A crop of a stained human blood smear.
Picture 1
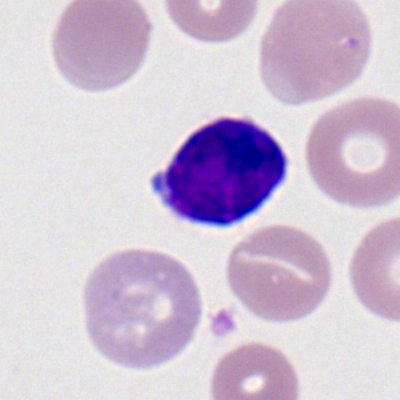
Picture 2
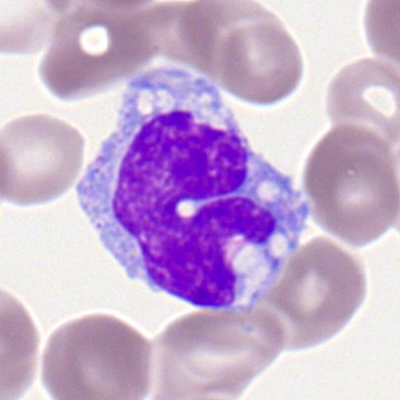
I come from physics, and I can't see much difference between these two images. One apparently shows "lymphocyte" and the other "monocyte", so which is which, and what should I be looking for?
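Of the two, picture 2 holds the monocyte and picture 1 the lymphocyte. Outline first: in picture 1 a slightly angular oval, in picture 2 irregular and somewhat angular, so neither is smoothly round. Nucleus next: in picture 1 it fills almost the whole cell, with dark purple, densely clumped chromatin. Nucleoli: none can be seen in picture 1, and none distinct in picture 2.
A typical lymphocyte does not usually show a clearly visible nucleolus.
Cytoplasm: very scant in picture 1, at most a thin rim, against a moderate rim of pale blue-grey in picture 2. Inclusions: picture 2 has several small clear vacuoles, most noticeable at the upper left and lower right, and no coarse or brightly coloured granules.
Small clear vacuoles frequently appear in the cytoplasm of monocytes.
Last, edges and surroundings: a small pale blue bulge protrudes from the left edge of picture 1, and red cells crowd closely round picture 2 on most sides.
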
